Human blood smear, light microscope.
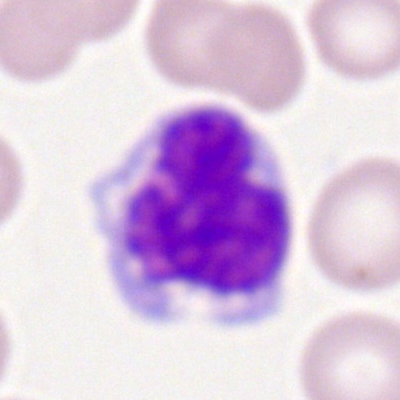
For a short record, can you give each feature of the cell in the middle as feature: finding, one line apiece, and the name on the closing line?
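Chromatin: deep purple, blotchy and uneven
Cytoplasm: pale greyish-blue, wider below and left of the nucleus than on the right
Vacuoles: several, clear, along the lower edge of the cell
Spots: a few, small, pinkish-violet, over the nucleus
Name: monocyte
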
